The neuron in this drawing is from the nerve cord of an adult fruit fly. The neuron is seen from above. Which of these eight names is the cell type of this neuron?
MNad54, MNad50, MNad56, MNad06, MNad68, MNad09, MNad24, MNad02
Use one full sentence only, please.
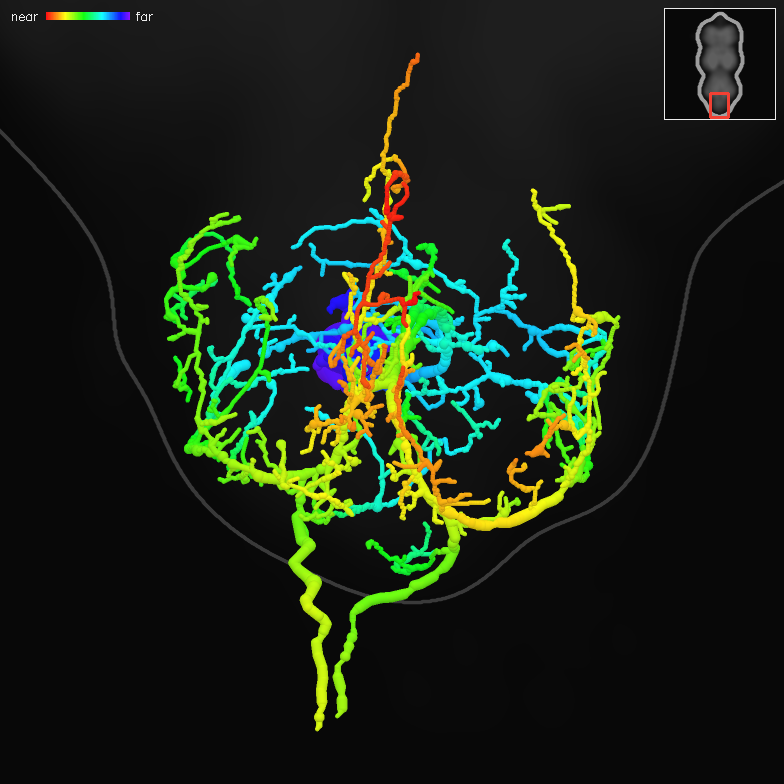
Included in the cell type MNad50 is this neuron.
